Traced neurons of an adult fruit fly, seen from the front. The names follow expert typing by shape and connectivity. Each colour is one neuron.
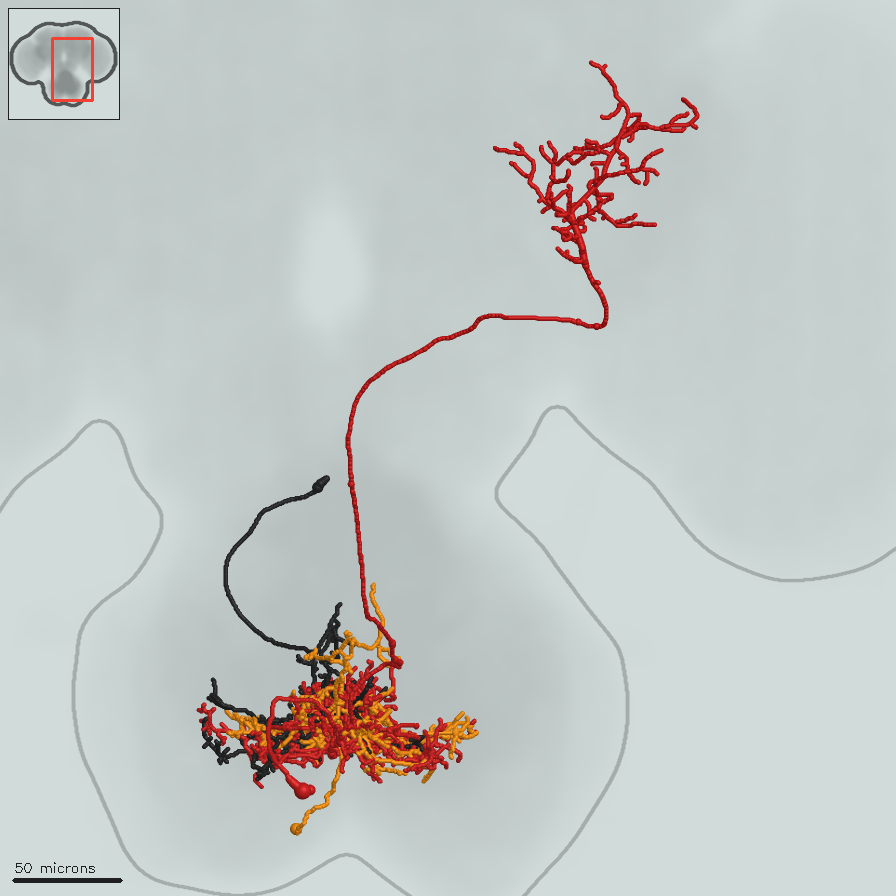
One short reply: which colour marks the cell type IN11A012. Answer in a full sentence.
The colour is black.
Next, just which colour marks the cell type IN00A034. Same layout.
The colour is orange.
